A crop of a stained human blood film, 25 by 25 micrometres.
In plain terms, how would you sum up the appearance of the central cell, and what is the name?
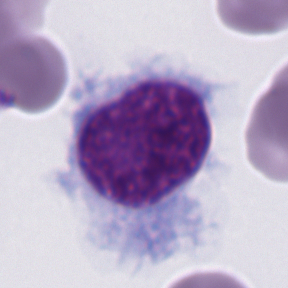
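Checking the chromatin first, it is finely speckled rather than coarsely clumped. Next, no distinct nucleolus can be seen in the nucleus. The fringe of cytoplasm is widest below the nucleus, and no distinct granules appear in it. Last, the name: this is a hairy cell.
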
